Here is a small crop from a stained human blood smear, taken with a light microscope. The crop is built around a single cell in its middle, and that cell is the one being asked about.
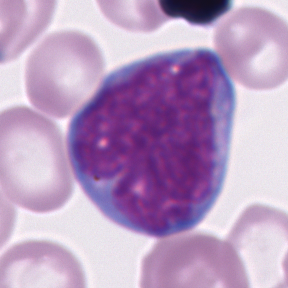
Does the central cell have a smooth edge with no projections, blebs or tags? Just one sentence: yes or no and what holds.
Yes, it is a smooth edge that the cell has.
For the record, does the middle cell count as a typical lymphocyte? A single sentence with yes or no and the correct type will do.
No, the cell in the middle is a myeloblast; it is not a typical lymphocyte.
